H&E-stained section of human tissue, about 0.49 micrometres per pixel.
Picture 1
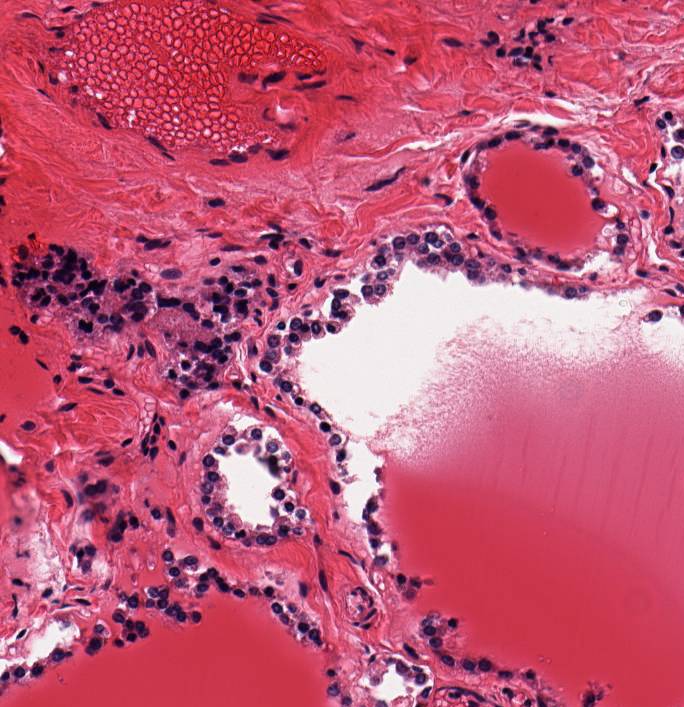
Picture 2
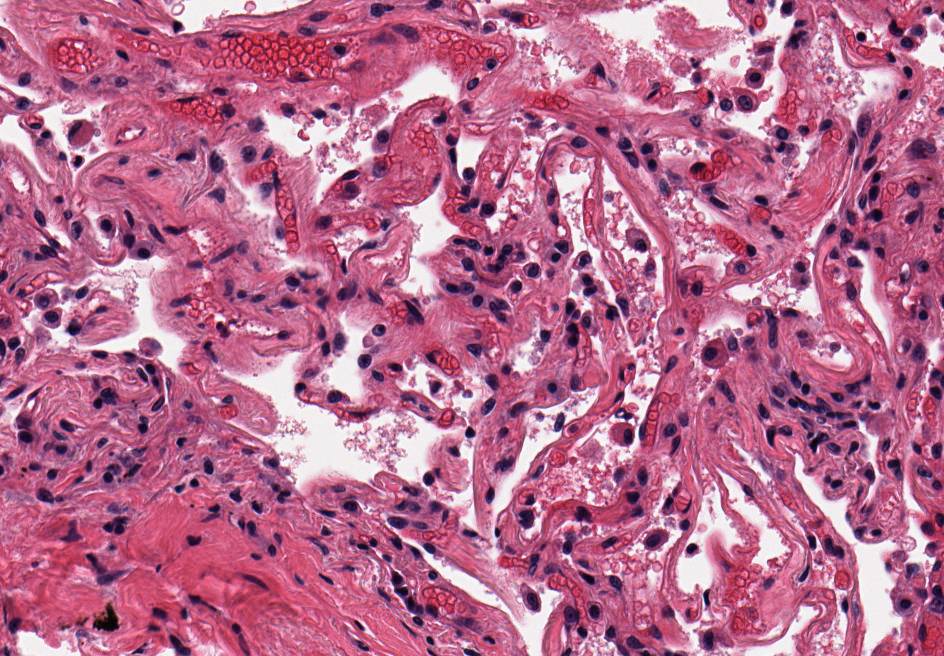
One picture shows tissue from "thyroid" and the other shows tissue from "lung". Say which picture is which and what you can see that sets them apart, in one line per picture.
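The field in picture 1 comes from the thyroid. In the upper right an oval unit lined by a single layer of cuboidal cells is filled with homogeneous pink material.
The field in picture 2 comes from the lung. No glands or fat cells are present in the field.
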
